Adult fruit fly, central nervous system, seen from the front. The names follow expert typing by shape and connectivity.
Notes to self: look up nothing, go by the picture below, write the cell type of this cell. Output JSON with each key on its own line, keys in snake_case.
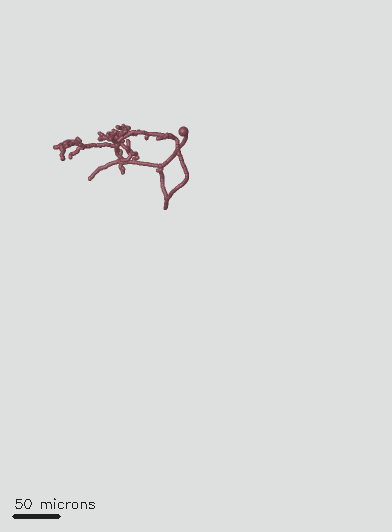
{
 "cell_type": "CB0943"
}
